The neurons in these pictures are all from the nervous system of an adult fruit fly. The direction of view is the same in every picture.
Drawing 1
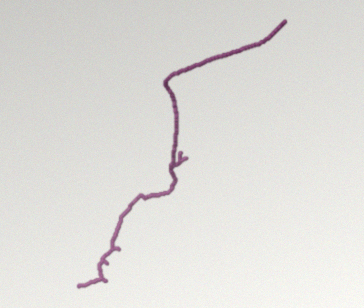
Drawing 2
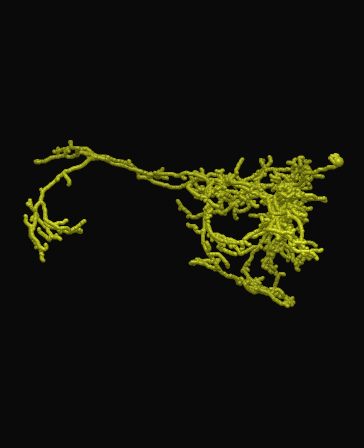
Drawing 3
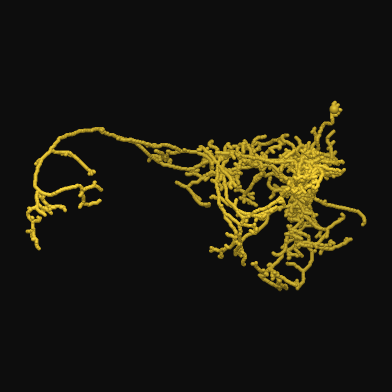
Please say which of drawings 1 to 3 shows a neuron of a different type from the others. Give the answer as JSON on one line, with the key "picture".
{"picture": 1}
